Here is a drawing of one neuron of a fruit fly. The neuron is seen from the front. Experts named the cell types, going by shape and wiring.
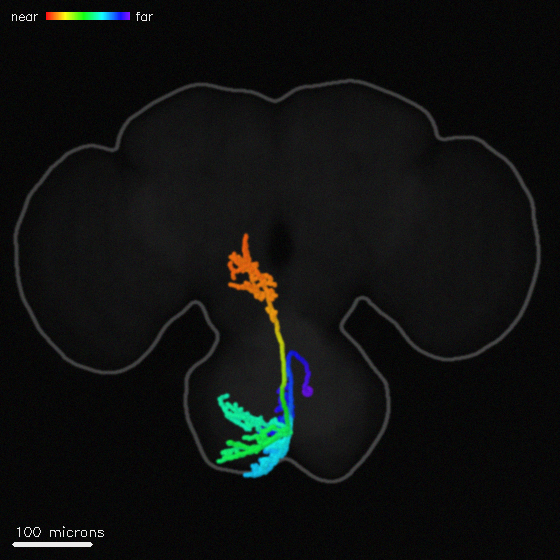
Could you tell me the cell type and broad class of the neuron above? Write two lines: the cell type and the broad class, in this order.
ANXXX170
ascending neuron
